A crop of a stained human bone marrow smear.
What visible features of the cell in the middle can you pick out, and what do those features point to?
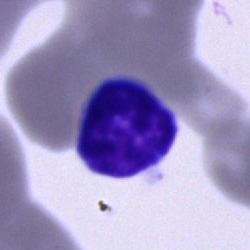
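Roughly round outline, edges slightly flattened and angular. Nucleus deep blue-purple, filling nearly the whole cell; at most a very scant rim of cytoplasm. Chromatin dense and dark, with a few paler patches near the centre. Lymphocyte.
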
